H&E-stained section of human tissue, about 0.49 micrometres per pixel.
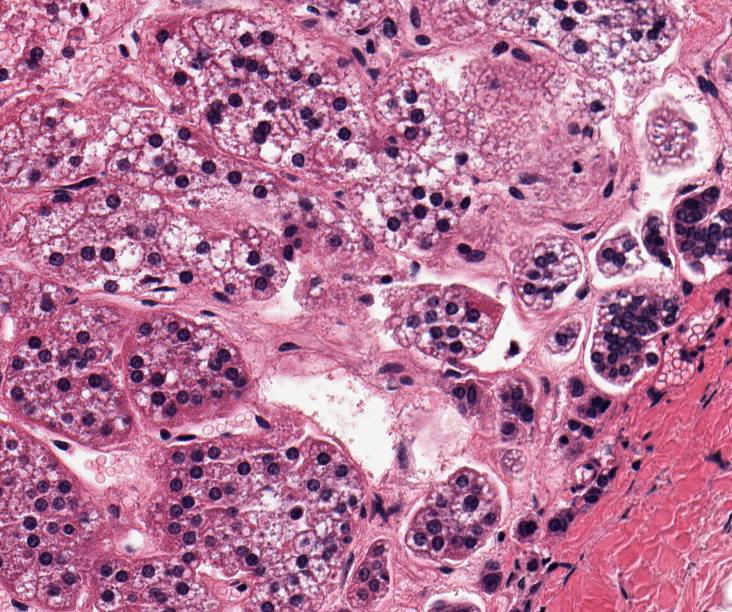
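Adrenal gland, haematoxylin and eosin. Rounded lobules of cells, divided by thin fibrous septa, fill most of the field. On the left and in the centre the cells have pale, finely vacuolated, bubbly cytoplasm; smaller nests near the right edge hold crowded, darker nuclei and less vacuolated cytoplasm. Scattered spindle-shaped dark nuclei lie in the septa.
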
